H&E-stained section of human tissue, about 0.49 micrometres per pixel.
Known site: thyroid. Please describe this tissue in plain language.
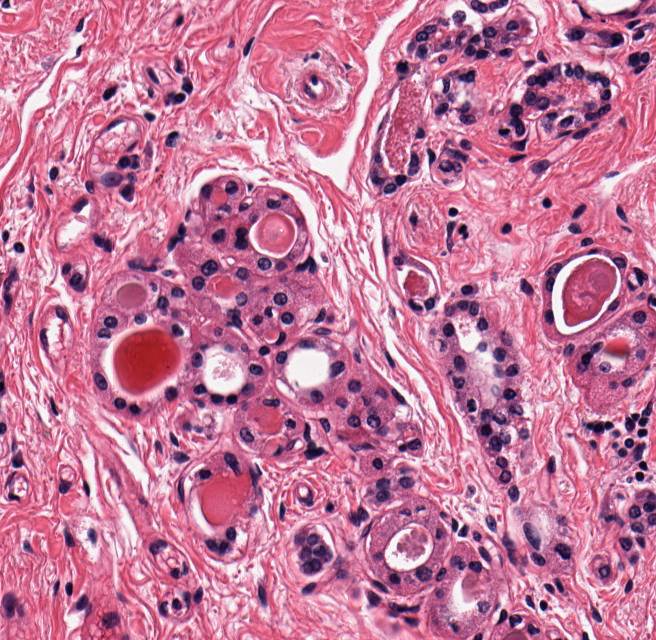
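Small epithelial nests and tubules are scattered throughout abundant, dense collagenous stroma. The stroma is composed of wavy pink collagen bundles containing few nuclei. Epithelial nuclei are small and fairly uniform. Several lumens contain dense, homogeneous eosinophilic secretion; the largest of these lies in the left centre of the field.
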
